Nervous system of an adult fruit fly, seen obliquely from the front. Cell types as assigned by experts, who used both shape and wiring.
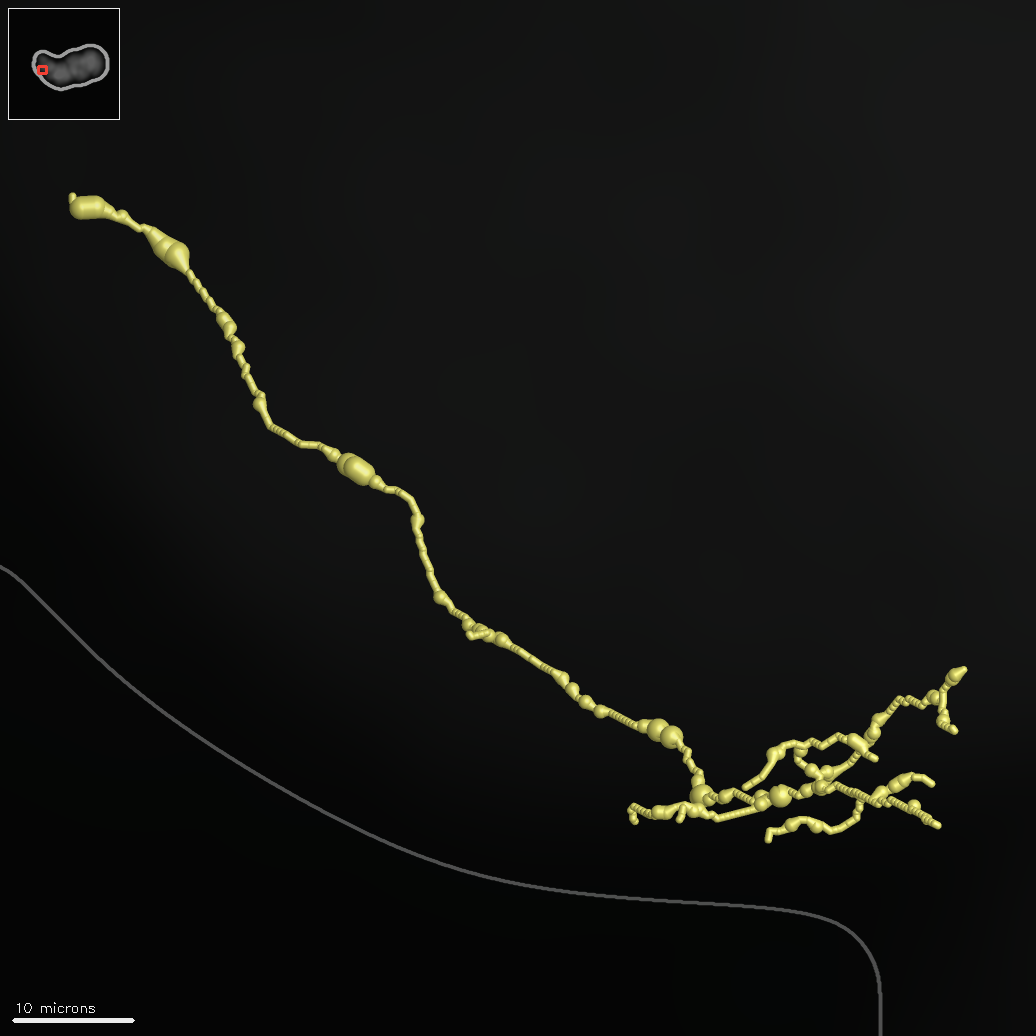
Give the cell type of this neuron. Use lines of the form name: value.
cell type: SNta29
